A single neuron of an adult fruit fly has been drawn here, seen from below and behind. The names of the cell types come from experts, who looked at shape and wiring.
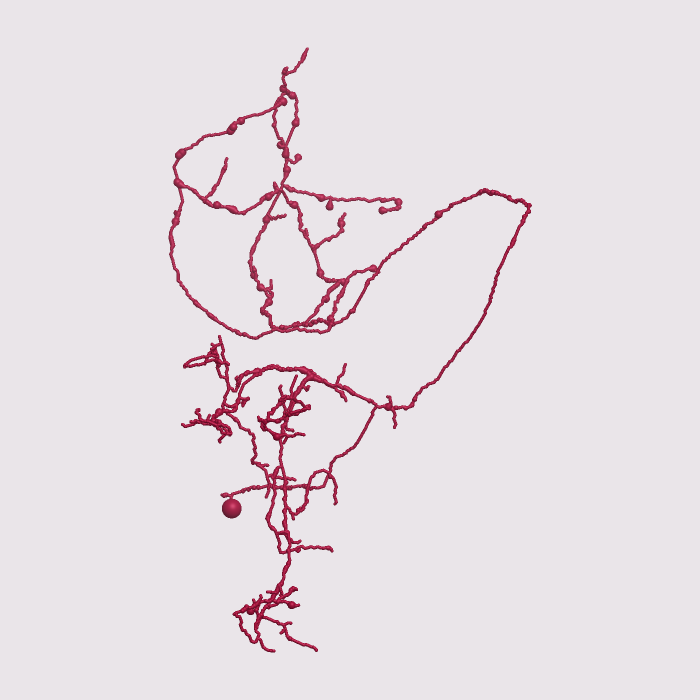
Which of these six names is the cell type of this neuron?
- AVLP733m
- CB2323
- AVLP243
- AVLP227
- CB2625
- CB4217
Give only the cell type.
AVLP227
